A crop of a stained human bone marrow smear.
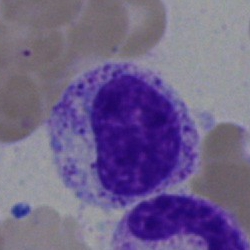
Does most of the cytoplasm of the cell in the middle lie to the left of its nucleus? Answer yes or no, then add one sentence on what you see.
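Yes. The nucleus sits off-centre, toward the right side of the cell.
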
